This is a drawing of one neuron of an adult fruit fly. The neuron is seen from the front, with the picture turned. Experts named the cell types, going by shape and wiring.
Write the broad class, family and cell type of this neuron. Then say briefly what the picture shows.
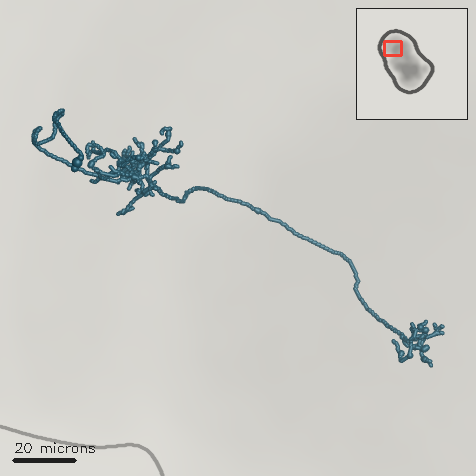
It is an optic-lobe intrinsic neuron. The family is Tm. Its cell type is Tm38. By the scale bar it is about 140 microns wide in this view. As drawn here it is wider than it is tall.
